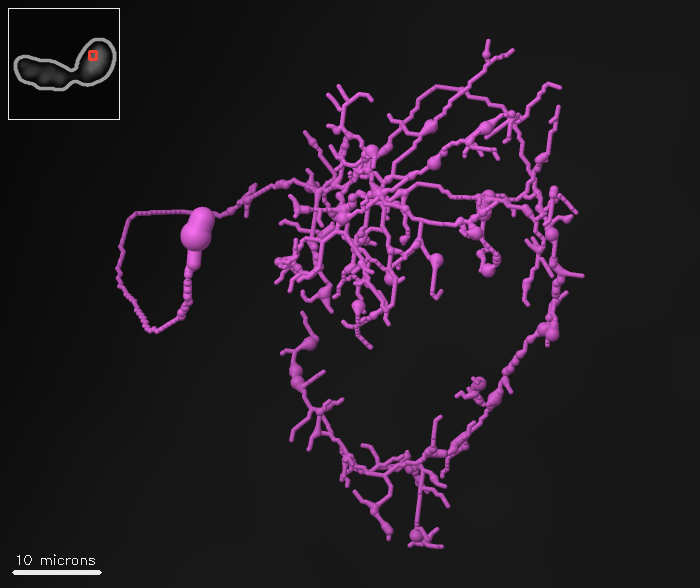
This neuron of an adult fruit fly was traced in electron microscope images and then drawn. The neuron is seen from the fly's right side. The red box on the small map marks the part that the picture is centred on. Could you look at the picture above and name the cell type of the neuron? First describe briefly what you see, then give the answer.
The cell body can be seen on the left of the picture. From top to bottom in the picture it spans about 60 microns. Dozens of branch ends can be seen. Its broad class is central-brain intrinsic neuron. The cell type is CB4114.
